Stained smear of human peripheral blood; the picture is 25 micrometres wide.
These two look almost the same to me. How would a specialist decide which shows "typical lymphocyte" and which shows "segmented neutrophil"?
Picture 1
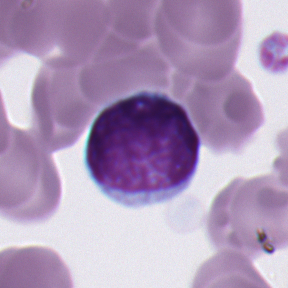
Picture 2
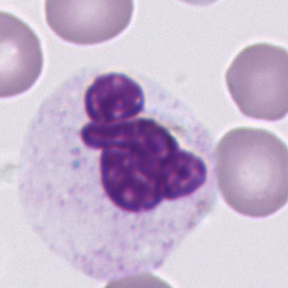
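Looking at the two, I'd put the typical lymphocyte in picture 1 and the segmented neutrophil in picture 2. The nucleus is where they part most clearly: in picture 1 it is round, with no indentation or lobes, while in picture 2 it is folded into several overlapping lobes. Then there's the share of cytoplasm: the picture 1 nucleus, about 10 by 9 micrometres, fills about 80% of the cell's area in a cell about 10 micrometres across, whereas picture 2 has abundant cytoplasm around its nucleus.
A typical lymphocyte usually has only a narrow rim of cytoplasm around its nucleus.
The cytoplasm colour differs too, pale greyish-blue in picture 1 and pale greyish-lilac in picture 2. I see no granules in the picture 1 cytoplasm, whereas picture 2 has fine, sparse purple-blue granules scattered through it. In picture 2 the chromatin stains deep purple throughout the nucleus. Both outlines are roughly round, though the picture 1 cell has a few slightly flattened sides and a smooth surface with no projections. Red cells crowd against the upper side of the picture 1 cell.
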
